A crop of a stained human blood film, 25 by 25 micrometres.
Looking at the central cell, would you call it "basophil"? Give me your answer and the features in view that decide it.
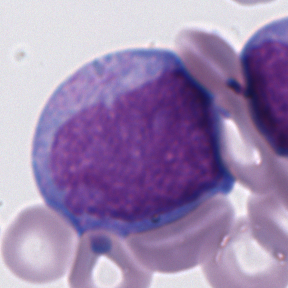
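A single unlobed nucleus can be made out within the cell.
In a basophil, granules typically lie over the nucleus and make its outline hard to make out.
The cell is therefore a promyelocyte, not a basophil. Its outline is smooth and roughly round, and its cytoplasm is blue. Red cells press against its right and lower edges.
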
